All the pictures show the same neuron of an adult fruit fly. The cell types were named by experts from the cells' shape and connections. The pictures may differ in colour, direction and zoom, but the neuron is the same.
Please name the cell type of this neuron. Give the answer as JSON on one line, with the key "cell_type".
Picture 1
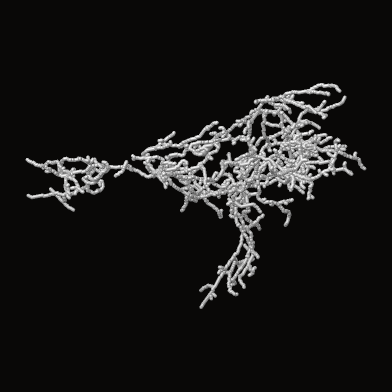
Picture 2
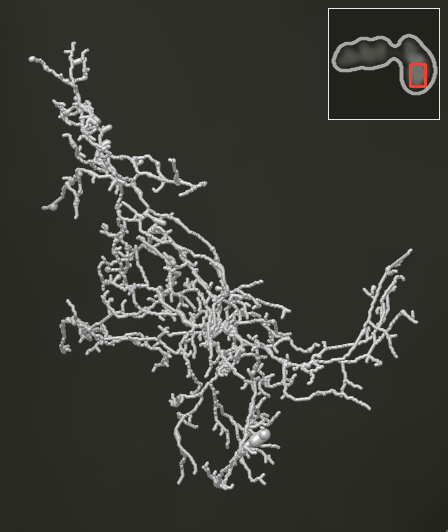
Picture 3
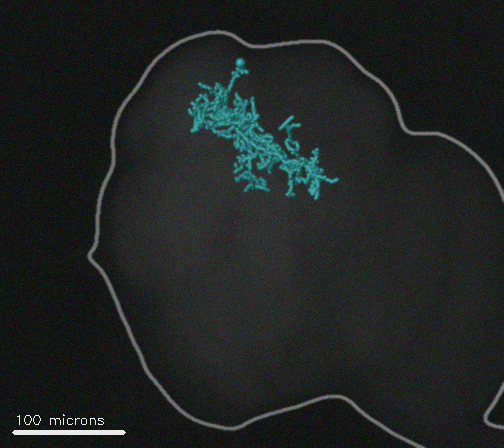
{"cell_type": "CL179"}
